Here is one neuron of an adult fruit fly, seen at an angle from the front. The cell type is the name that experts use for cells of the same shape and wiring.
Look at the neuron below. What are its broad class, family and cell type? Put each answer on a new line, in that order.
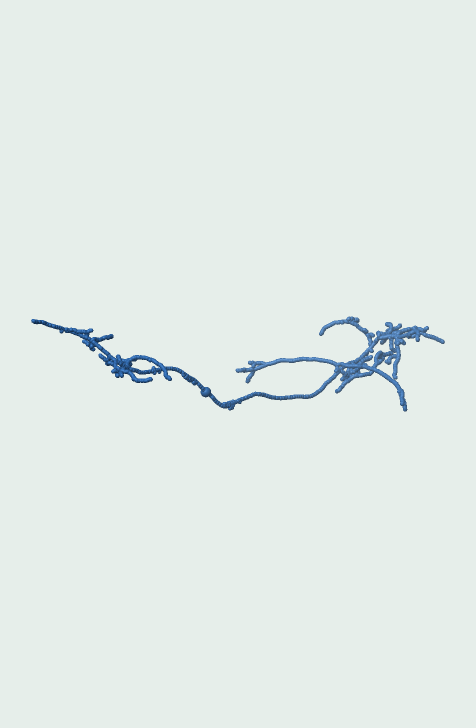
sensory neuron descending to the nerve cord
DNx
DNx01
